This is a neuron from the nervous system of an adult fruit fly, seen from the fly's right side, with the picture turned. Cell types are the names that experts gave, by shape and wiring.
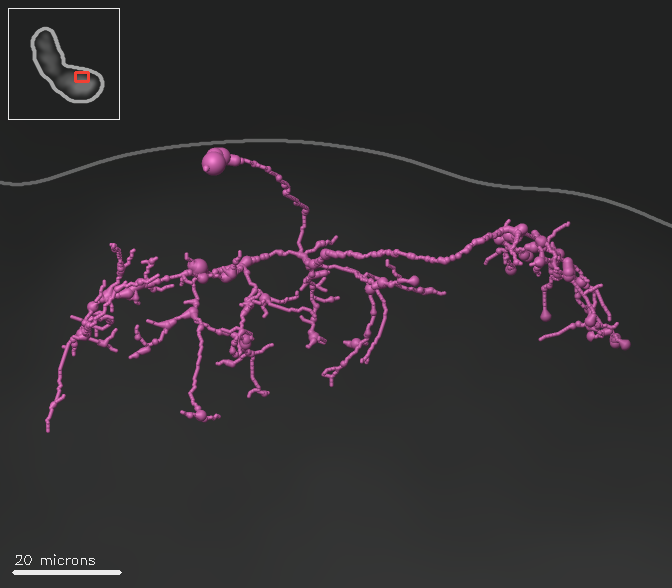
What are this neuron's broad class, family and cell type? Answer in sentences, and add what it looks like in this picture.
It is a central-brain intrinsic neuron. Its family is hemilineage LHp2. The cell type is LHPV6h1. By the scale bar it is about 110 microns wide in this view. The picture shows dozens of branch ends.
